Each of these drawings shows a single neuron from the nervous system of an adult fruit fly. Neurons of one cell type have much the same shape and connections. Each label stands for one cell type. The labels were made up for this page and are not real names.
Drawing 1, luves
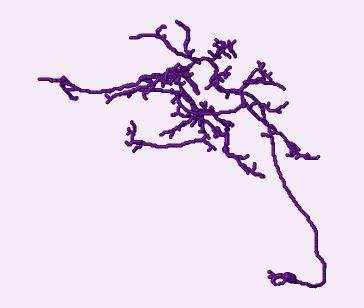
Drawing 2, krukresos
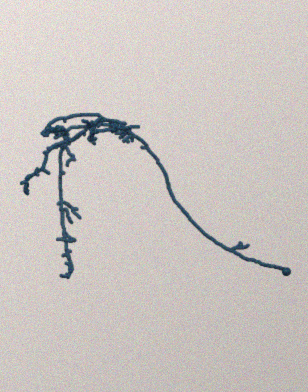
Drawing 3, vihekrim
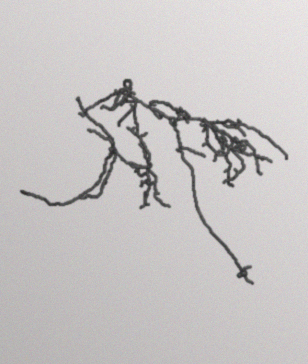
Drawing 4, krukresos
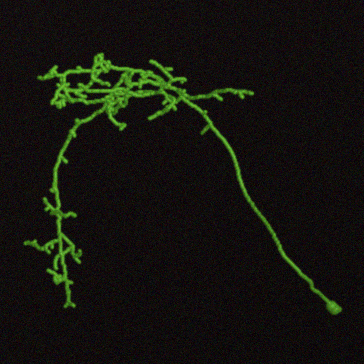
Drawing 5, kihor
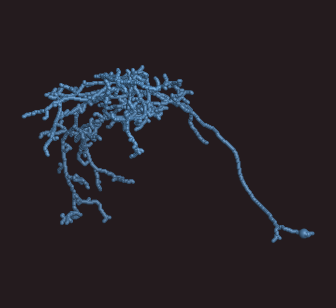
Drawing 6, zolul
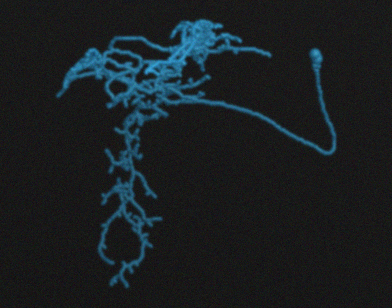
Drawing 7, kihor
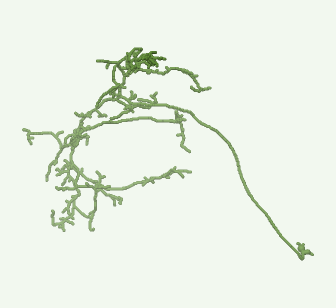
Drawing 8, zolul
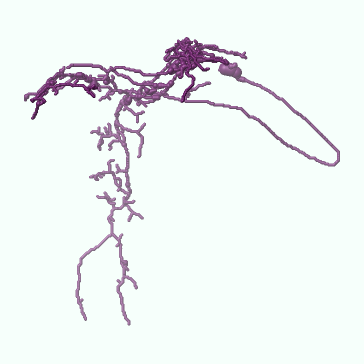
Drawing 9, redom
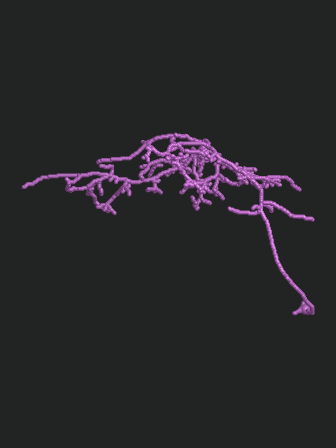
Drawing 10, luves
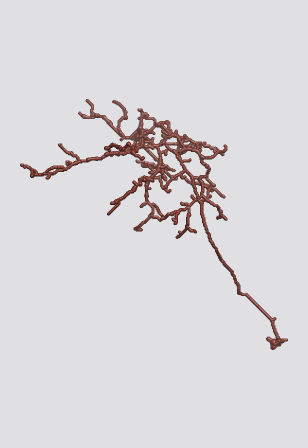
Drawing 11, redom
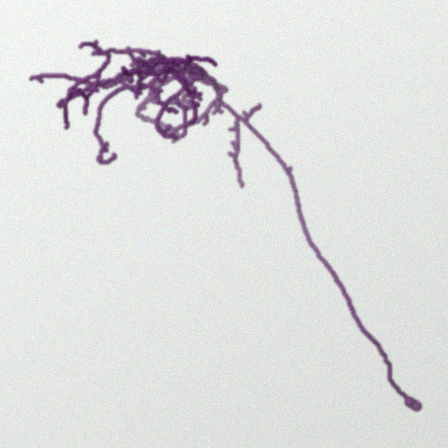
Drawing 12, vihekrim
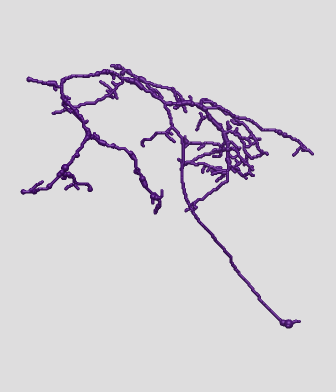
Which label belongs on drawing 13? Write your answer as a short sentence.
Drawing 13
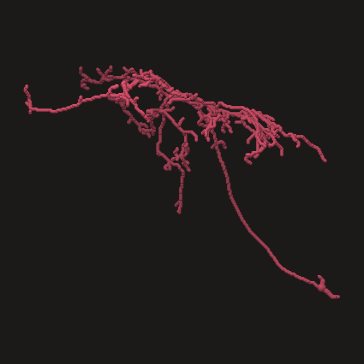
It belongs to redom.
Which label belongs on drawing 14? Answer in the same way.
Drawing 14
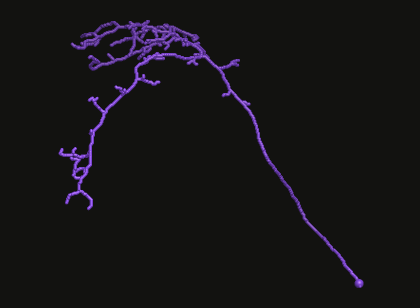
It belongs to krukresos.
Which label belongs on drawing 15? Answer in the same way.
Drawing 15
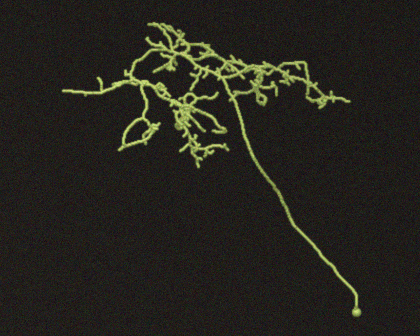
It belongs to vihekrim.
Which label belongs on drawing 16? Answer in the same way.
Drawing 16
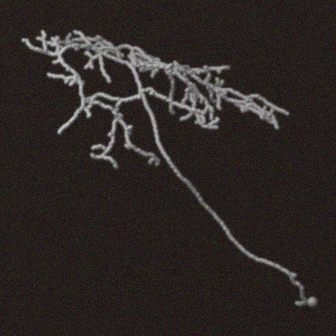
It belongs to vihekrim.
